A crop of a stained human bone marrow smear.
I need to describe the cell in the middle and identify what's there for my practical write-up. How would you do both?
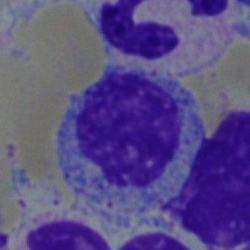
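Image slightly blurred. Cytoplasm forms a rim around the nucleus on all sides, fine purple granules scattered through it. Chromatin dark purple and dense, a few small paler spots. Cell type: myelocyte.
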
